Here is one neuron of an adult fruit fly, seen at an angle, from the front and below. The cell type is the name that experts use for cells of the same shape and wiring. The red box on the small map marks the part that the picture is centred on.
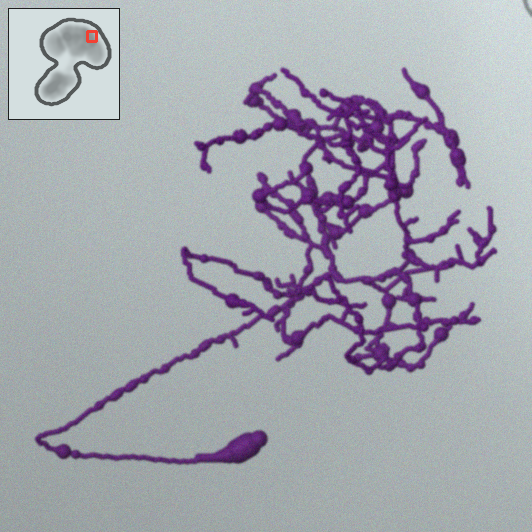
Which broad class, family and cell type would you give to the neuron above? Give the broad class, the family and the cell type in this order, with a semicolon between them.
central-brain intrinsic neuron; hemilineage LHp1; CB1219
